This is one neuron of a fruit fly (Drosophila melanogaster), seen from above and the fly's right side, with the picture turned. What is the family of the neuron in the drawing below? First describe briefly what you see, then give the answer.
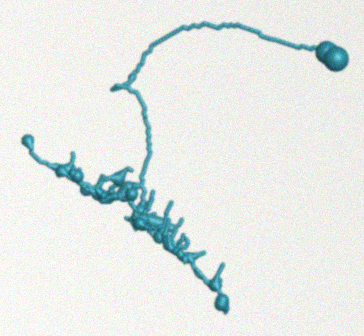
The cell body is at the upper right of the picture. In this view it is about as wide as it is tall. Its broad class is optic-lobe intrinsic neuron. The family is Dm.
